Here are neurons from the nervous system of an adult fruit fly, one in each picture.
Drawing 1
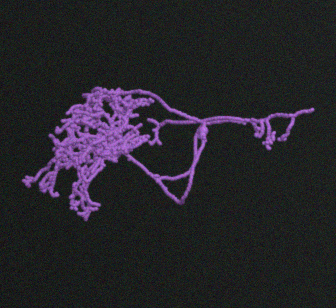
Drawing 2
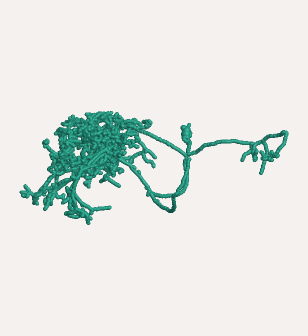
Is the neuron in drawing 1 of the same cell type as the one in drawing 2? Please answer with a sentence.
They are of the same cell type.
